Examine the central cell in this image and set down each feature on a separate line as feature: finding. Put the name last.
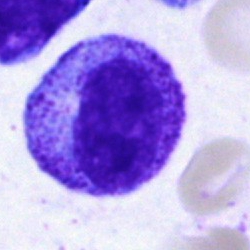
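Outline: round
Nucleus: off-centre, pushed toward the right side
Chromatin: deep purple, finely mottled
Granules: many, purple, scattered through the cytoplasm
Identity: myelocyte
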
